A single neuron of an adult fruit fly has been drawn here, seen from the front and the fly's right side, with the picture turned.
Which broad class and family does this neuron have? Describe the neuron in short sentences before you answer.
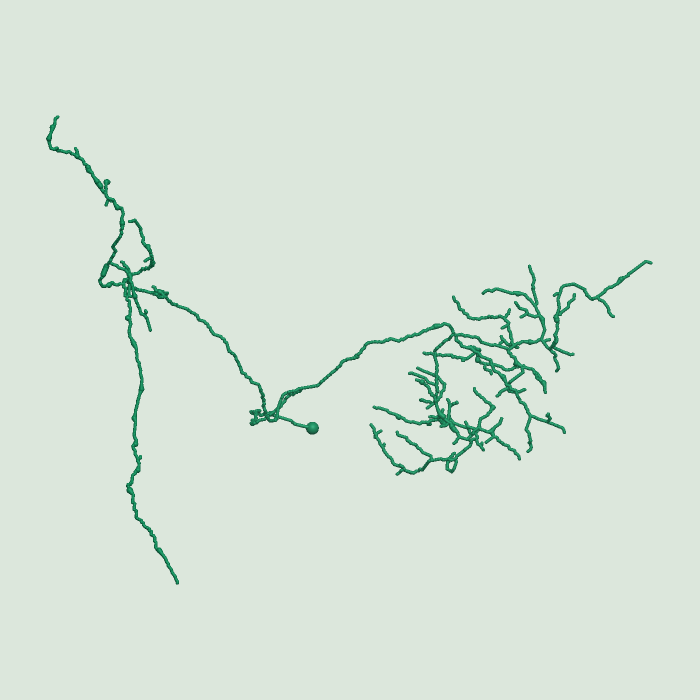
Its cell body lies in the middle of the picture. Dozens of branch ends can be seen. It is a visual projection neuron. Its family is hemilineage VLPp&l1_lateral.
